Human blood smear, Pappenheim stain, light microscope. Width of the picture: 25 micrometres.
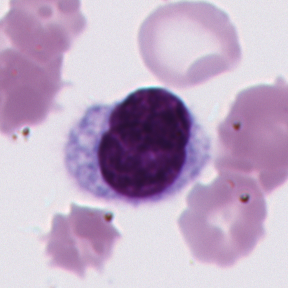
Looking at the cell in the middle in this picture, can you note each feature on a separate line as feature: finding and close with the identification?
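Nucleus: indented, so partly lobed in outline, I'd say
Nucleoli: I can't see any
Cytoplasm: pale bluish-grey
Granules: fine, scattered, purplish
Name, then: hairy cell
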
